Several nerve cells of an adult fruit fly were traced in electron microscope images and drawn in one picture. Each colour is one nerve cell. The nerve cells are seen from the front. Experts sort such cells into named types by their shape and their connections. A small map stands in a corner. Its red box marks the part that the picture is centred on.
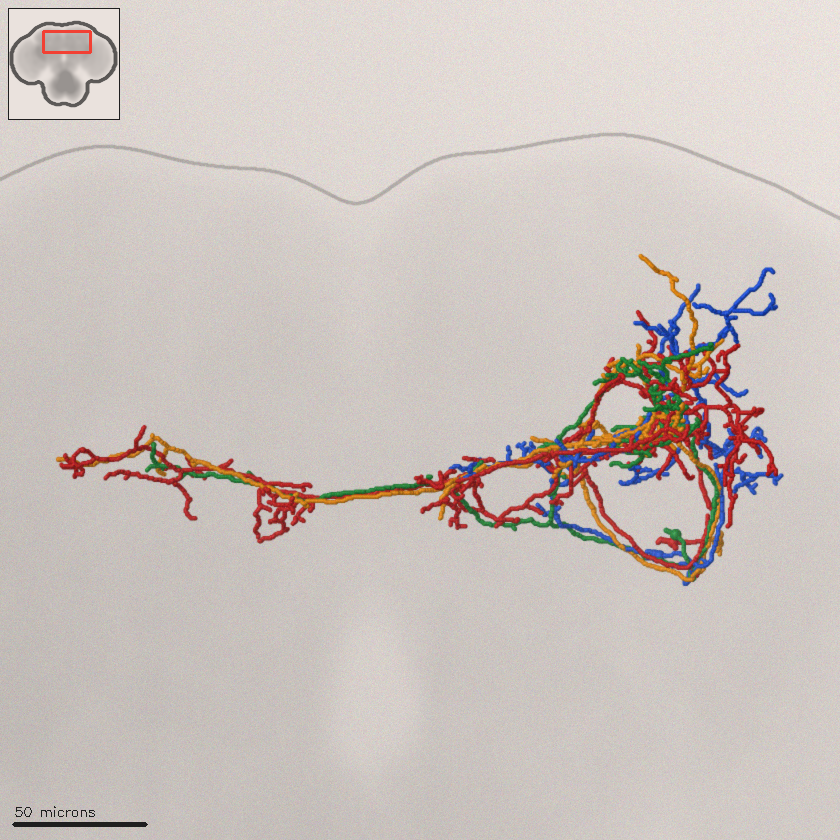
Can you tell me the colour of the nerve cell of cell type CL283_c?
green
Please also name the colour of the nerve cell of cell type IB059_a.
red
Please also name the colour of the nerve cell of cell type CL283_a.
blue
